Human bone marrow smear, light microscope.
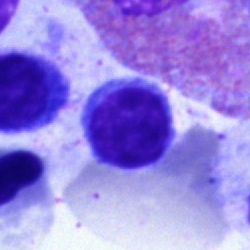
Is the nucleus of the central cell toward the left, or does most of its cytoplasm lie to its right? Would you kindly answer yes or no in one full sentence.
No, to the left of its nucleus lies most of the cytoplasm.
